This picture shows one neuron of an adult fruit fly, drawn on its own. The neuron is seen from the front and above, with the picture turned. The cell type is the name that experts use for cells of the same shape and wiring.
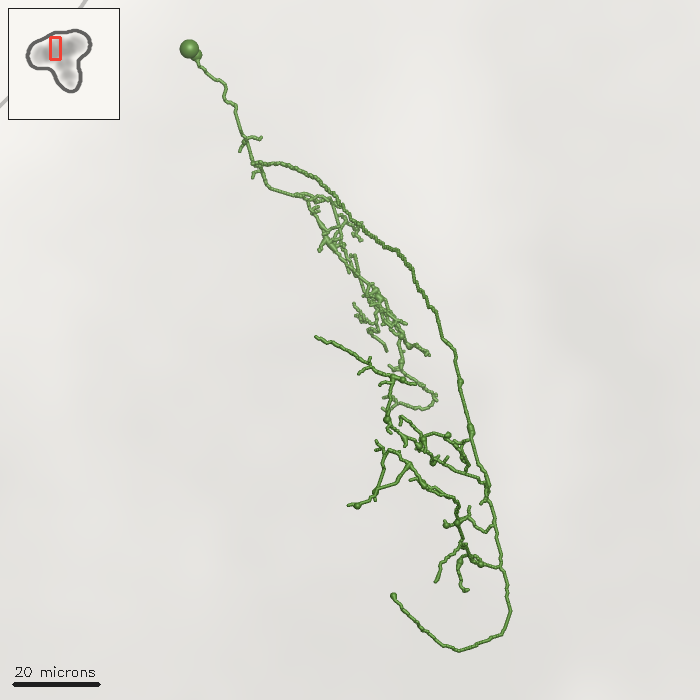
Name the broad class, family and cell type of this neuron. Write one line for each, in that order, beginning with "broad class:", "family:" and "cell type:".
broad class: central-brain intrinsic neuron
family: hemilineage FLAa2
cell type: CB4082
